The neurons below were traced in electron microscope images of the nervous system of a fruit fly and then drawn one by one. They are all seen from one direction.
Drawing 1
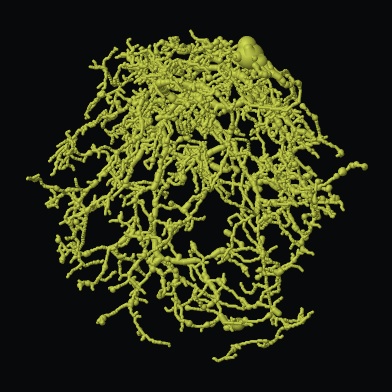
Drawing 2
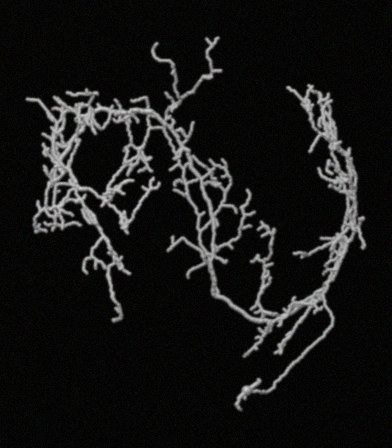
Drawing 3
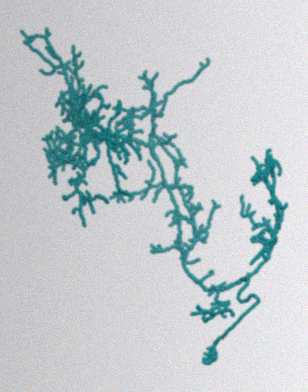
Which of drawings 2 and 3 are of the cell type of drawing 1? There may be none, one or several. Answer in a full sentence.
None of them is of the same cell type.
